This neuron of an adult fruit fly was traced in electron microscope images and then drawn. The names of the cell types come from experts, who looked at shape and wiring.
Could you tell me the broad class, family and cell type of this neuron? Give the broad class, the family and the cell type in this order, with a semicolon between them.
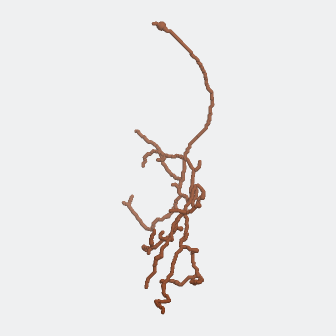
central-brain intrinsic neuron; hemilineage SLPpm2; CB4134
